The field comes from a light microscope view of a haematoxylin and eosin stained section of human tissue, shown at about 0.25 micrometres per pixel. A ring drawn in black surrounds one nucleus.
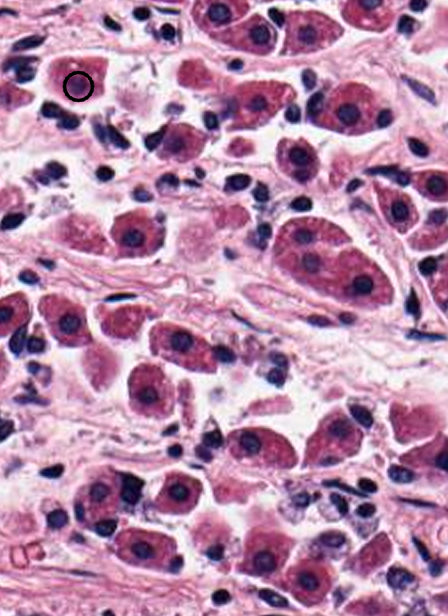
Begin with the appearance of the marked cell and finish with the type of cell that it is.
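The nucleus is round and sits near the centre of the cell. The nucleus stains a lighter purple than the small, near-black, elongated nuclei scattered around the cell. The cytoplasm is plentiful, stains a deep pink-red, and has a sharp, somewhat angular outline. The cell lies on its own in loose, pale pink fibrous tissue among small dark nuclei, not joined to neighbouring cells in a row or tube. Type of cell: parietal cell.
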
